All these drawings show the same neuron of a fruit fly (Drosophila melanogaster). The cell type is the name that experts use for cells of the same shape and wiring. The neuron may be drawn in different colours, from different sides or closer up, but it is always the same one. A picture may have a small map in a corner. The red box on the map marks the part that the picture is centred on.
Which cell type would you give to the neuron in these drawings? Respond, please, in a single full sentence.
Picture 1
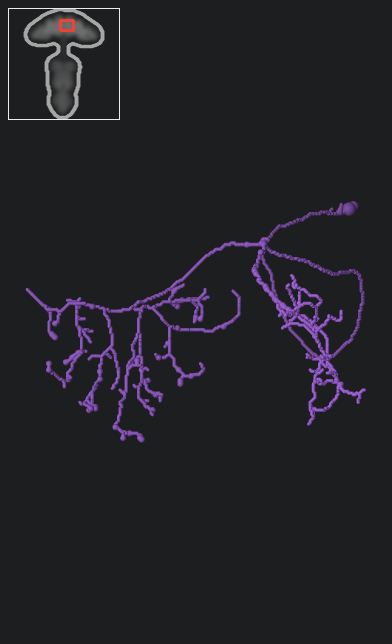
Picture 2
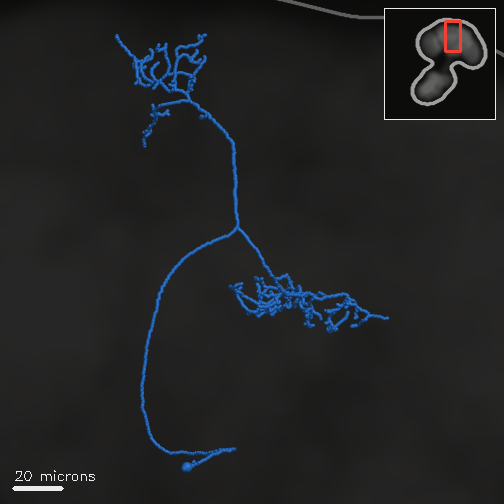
In the scheme of cell types, this neuron is FB1A.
